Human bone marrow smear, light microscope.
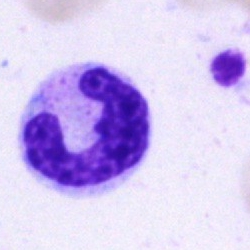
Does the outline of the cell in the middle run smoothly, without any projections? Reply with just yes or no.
Yes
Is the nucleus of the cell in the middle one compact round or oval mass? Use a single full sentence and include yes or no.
No, rather than one compact mass, the nucleus is drawn out into a curved band without separate lobes.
